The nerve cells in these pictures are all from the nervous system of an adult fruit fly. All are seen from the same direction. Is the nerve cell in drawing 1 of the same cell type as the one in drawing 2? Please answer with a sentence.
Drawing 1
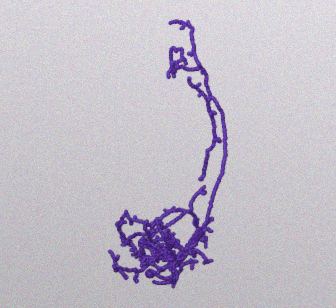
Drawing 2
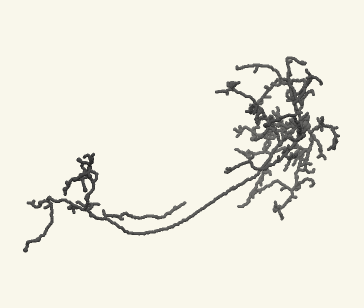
They are of the same cell type.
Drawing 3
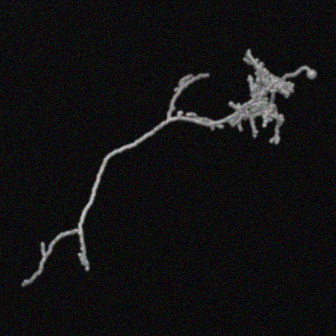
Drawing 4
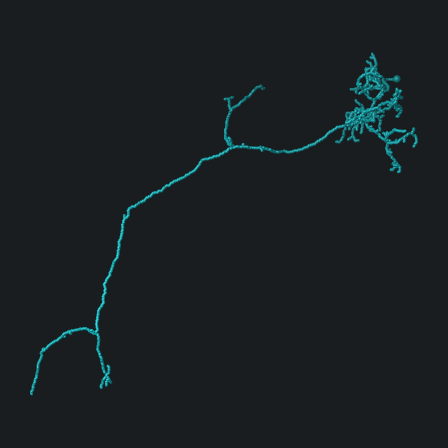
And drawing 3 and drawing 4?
They are of the same cell type.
